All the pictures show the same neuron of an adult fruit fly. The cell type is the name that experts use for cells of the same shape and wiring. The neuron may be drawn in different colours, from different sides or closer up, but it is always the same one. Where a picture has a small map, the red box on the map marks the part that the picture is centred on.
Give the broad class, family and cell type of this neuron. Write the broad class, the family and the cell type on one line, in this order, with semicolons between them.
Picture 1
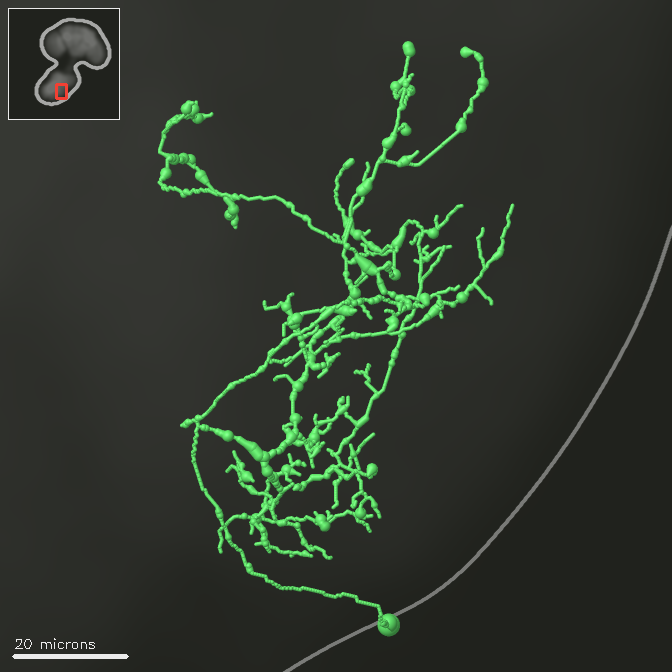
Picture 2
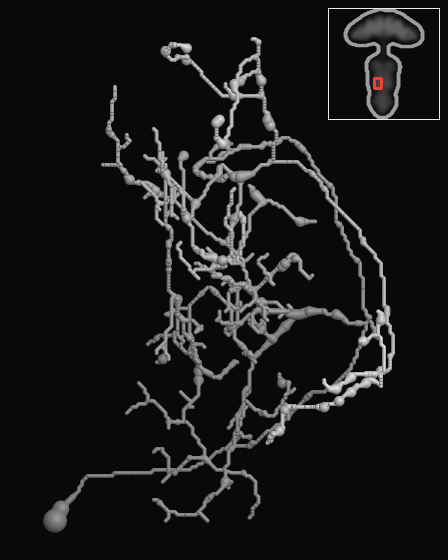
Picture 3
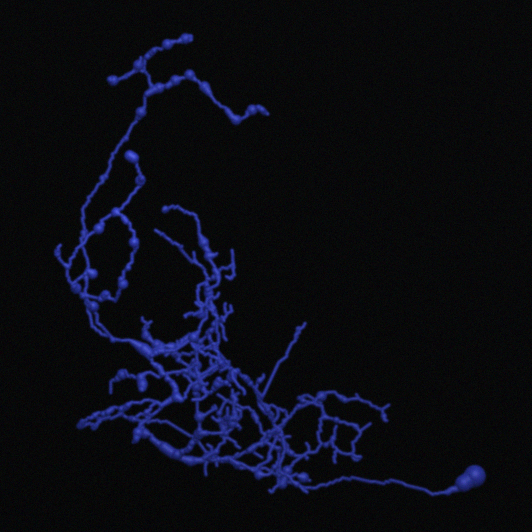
nerve-cord intrinsic neuron; hemilineage 01B; IN01B048_a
